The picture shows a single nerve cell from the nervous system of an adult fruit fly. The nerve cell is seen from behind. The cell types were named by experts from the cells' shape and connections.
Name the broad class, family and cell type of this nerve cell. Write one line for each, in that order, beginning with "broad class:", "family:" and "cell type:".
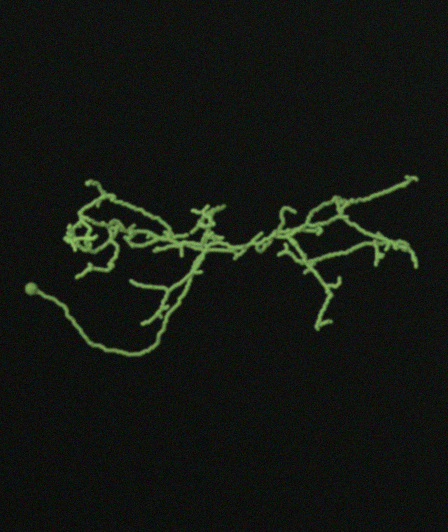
broad class: central-brain intrinsic neuron
family: hemilineage TRdm
cell type: GNG275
